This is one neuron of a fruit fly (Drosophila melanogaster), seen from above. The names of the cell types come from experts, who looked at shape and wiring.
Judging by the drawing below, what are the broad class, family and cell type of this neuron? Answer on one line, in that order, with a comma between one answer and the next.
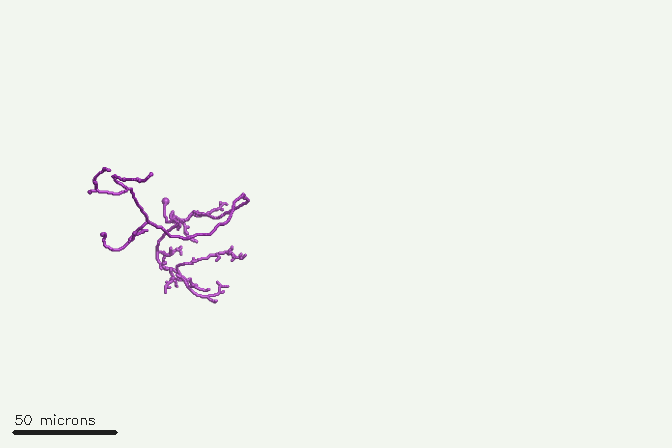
visual projection neuron, LoVP, LoVP3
